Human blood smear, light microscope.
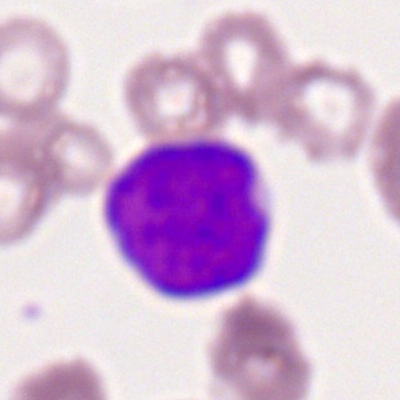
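Myeloblast at the centre of a stained blood smear. Its outline looks roughly round, though there is a small notch on the right side. The chromatin is dark purple and coarsely clumped, with paler patches lying between the clumps. Cytoplasm is very scant, a thin rim at the edge of the nucleus at most, and I can find no granules anywhere in the cell.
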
